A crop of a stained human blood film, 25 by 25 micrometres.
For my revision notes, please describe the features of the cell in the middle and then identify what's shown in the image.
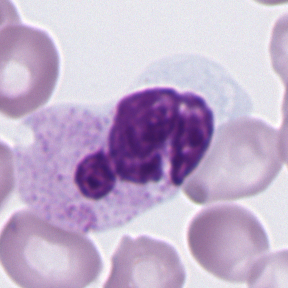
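Plenty of cytoplasm here; it covers a larger area than the nucleus does. Fine purple granules are scattered through it, and the nucleus shows no nucleoli. The outline is irregular: toward the upper right a pale stretch of cytoplasm reaches out, nearly free of granules. My conclusion is a segmented neutrophil.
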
